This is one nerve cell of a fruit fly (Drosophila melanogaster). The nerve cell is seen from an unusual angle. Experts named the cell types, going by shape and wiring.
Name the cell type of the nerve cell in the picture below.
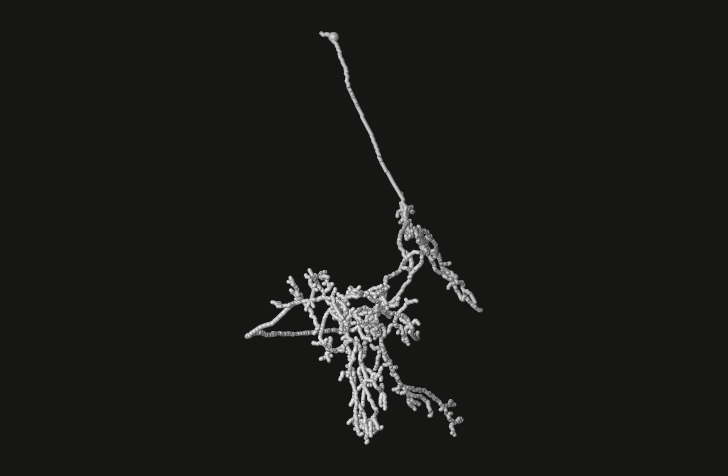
mAL_m2b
